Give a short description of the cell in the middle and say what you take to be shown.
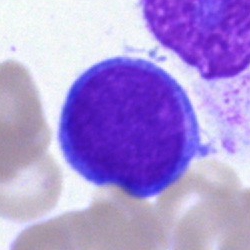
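Cytoplasm: thin rim only, around nucleus; deep blue. Granules: none seen. Vacuoles: none seen. Cell: blast.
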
